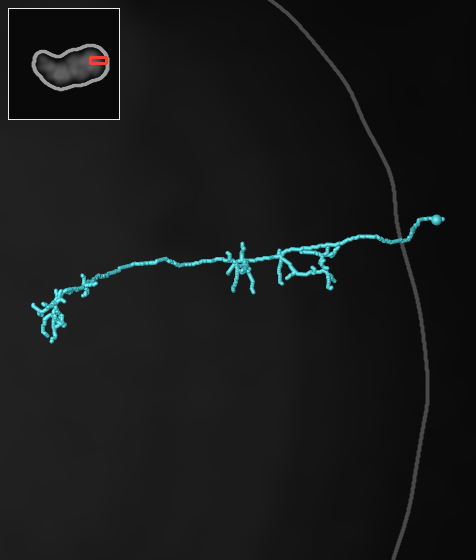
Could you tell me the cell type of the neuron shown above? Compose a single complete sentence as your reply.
The cell type given to this neuron is Tm5Y.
